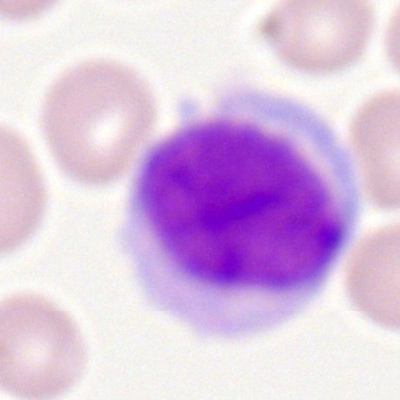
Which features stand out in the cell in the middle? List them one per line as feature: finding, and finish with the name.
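Chromatin: deep purple, and I notice a few darker clumped streaks
Cytoplasm: pale lilac-blue
Rim: widest at the lower left of the nucleus
Edge: a small pale blue bleb projecting at the upper left
Name: monocyte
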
